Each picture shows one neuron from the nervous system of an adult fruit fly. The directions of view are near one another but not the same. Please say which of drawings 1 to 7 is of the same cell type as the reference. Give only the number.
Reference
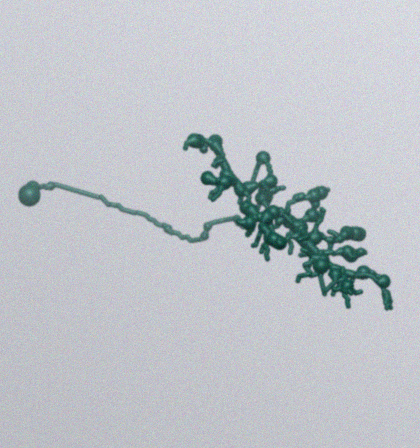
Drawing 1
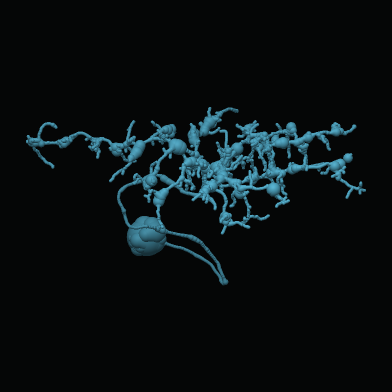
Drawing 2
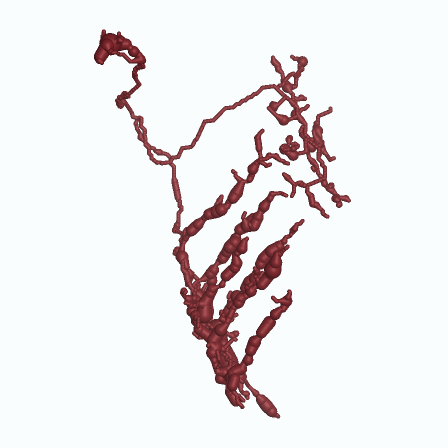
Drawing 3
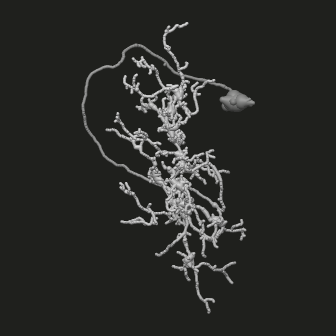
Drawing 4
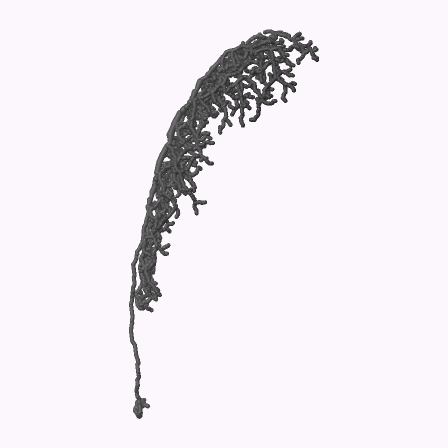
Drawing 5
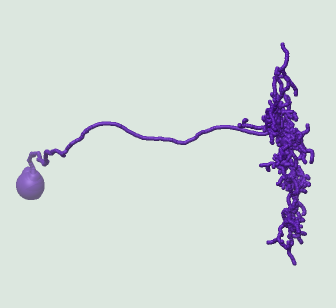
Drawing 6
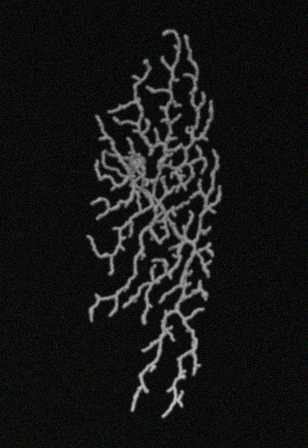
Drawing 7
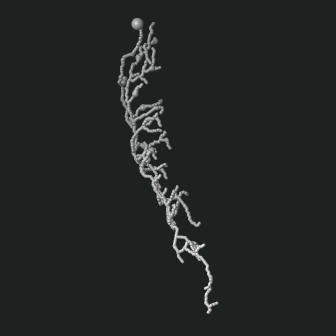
1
